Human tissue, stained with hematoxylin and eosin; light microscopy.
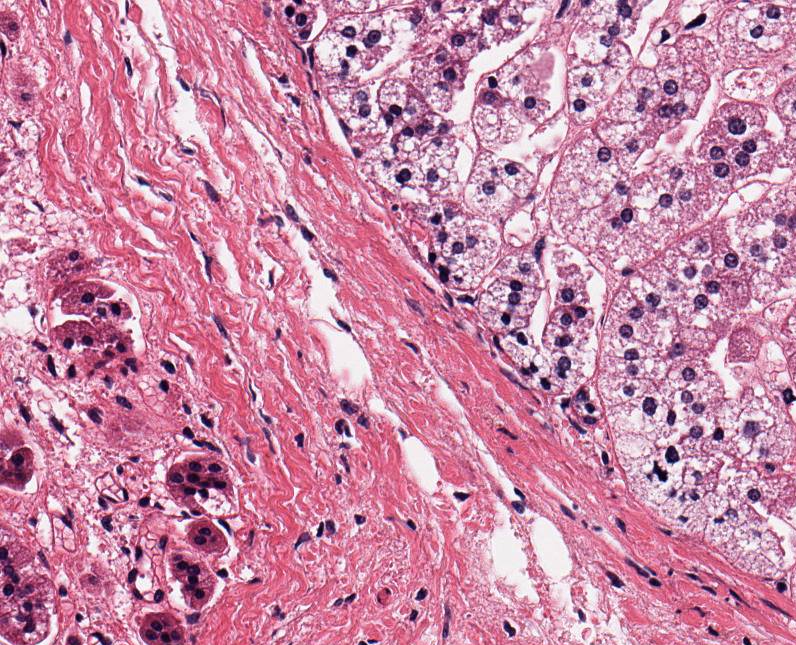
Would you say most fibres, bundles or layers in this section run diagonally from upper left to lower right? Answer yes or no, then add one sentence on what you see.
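Yes. A broad band of dense pink fibrous tissue runs diagonally from upper left to lower right, dividing two cellular areas.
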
